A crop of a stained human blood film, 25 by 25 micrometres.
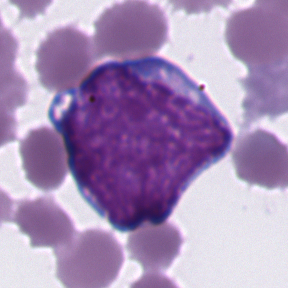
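Myeloblast, the cell in the middle of this stained smear of human peripheral blood. Its outline is irregular and angular rather than round, and the nucleus takes up nearly the whole cell. You won't spot any granules in the cytoplasm. Note the small bleb of cytoplasm bulging out at the upper left.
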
